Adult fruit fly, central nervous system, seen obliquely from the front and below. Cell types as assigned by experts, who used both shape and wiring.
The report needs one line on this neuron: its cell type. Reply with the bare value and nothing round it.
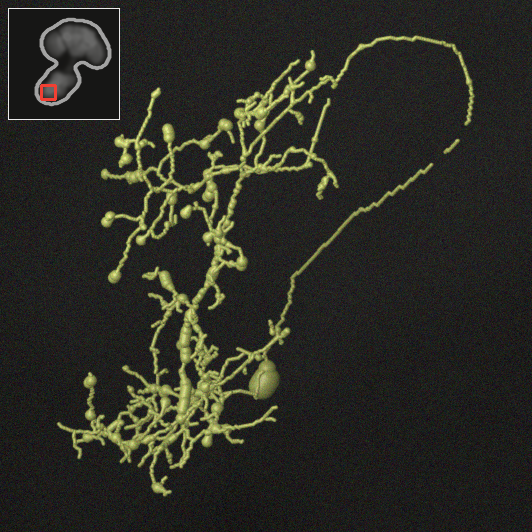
IN12B074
